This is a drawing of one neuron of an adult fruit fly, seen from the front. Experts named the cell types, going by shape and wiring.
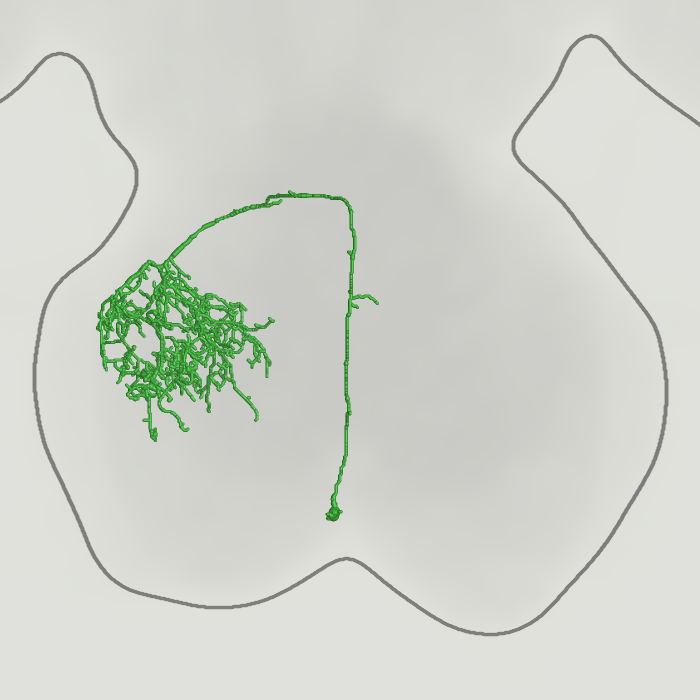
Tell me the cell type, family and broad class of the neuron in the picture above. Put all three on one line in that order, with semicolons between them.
IN02A015; hemilineage 02A; nerve-cord intrinsic neuron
